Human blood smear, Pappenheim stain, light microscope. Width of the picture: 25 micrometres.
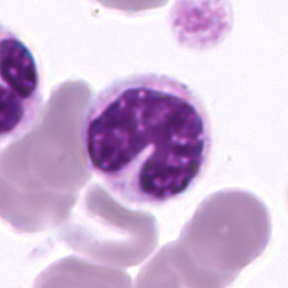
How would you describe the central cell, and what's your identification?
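Starting with the nucleus: it is kidney-shaped, about 10 by 9 micrometres, and fills about 70% of the cell's area. A deep notch cuts in from its lower edge and reaches about halfway into it, without dividing it into separate lobes. Turning to the cytoplasm: it forms a narrow, pale pinkish-lilac rim, widest above the nucleus. Its granules are only fine and faint, with no coarse dark ones. Last, the name: band neutrophil.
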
